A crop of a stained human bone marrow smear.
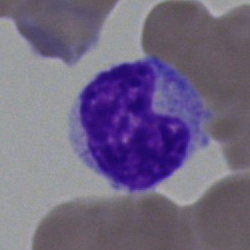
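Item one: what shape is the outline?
Roughly round.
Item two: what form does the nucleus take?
It is indented, notched on its upper right side, and fills most of the cell.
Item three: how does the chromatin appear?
Dark purple and clumped, with small paler patches between the clumps.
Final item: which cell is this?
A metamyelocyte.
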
